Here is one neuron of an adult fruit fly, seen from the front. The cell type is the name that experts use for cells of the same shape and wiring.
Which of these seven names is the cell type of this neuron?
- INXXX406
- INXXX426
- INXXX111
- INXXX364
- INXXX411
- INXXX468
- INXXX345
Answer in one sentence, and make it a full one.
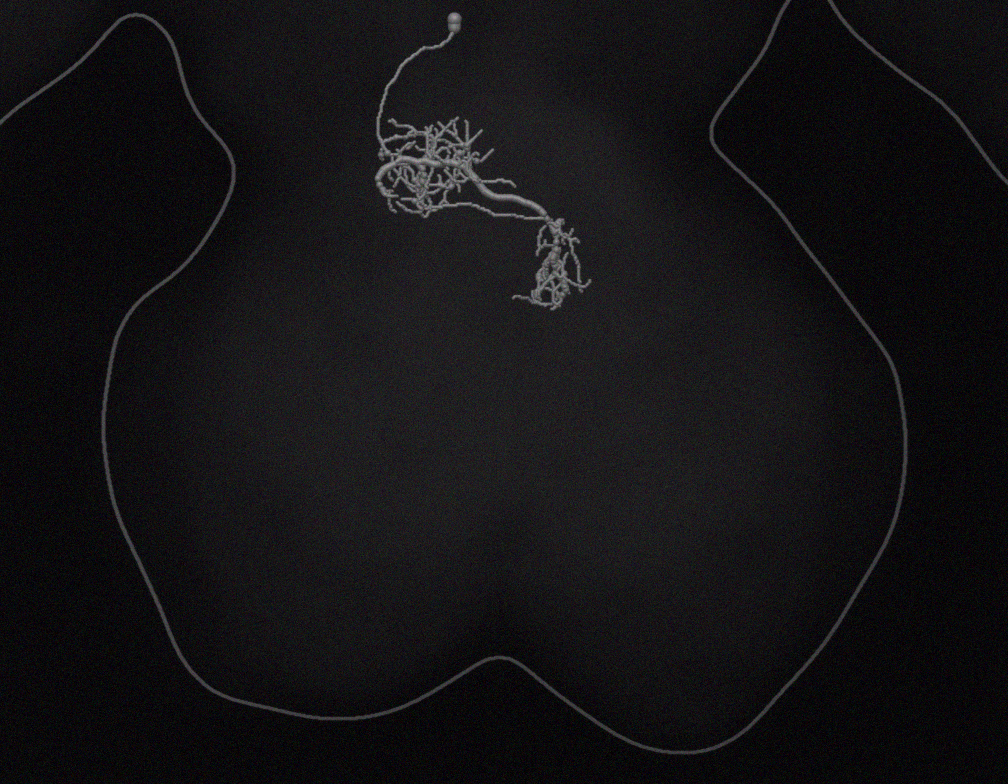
This neuron falls under the cell type INXXX411.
